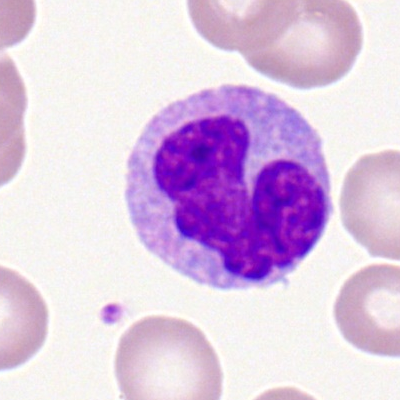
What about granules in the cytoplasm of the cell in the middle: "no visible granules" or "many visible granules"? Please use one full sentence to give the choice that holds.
There are many visible granules in its cytoplasm.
